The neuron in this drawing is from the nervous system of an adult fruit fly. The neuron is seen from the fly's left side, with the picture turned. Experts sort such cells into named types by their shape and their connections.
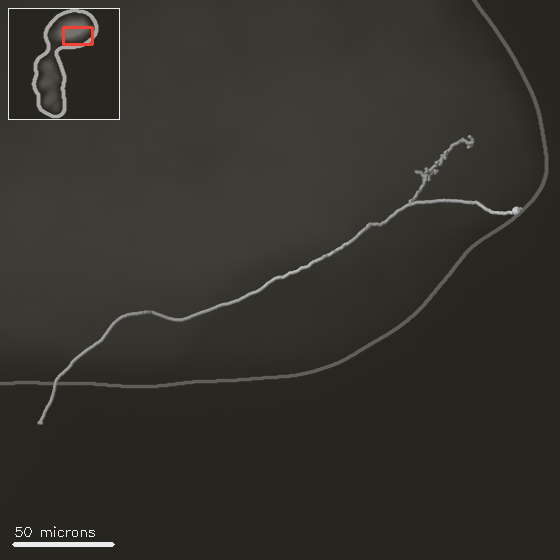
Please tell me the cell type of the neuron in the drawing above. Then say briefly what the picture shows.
Its cell type is DNES1. The cell body can be seen on the right of the picture. From left to right in the picture it spans about 250 microns.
